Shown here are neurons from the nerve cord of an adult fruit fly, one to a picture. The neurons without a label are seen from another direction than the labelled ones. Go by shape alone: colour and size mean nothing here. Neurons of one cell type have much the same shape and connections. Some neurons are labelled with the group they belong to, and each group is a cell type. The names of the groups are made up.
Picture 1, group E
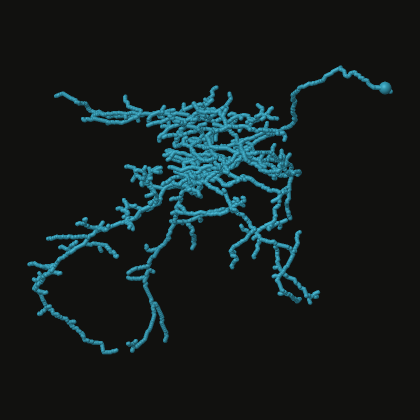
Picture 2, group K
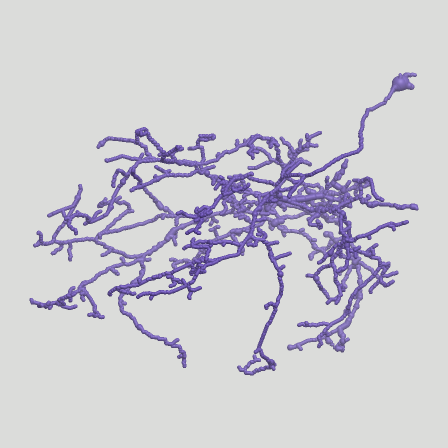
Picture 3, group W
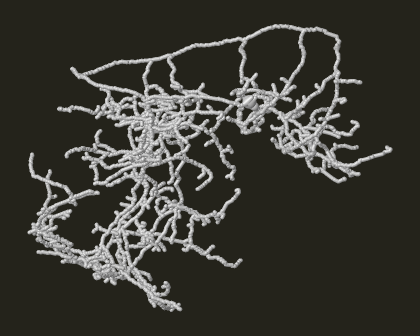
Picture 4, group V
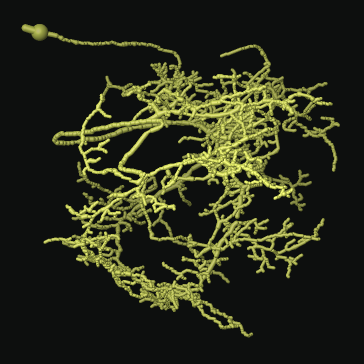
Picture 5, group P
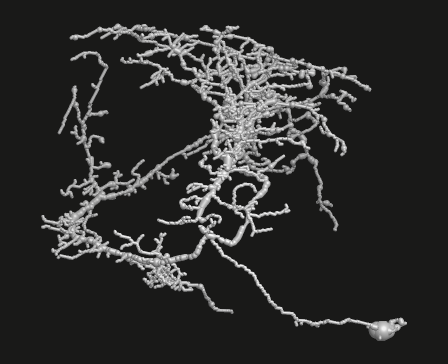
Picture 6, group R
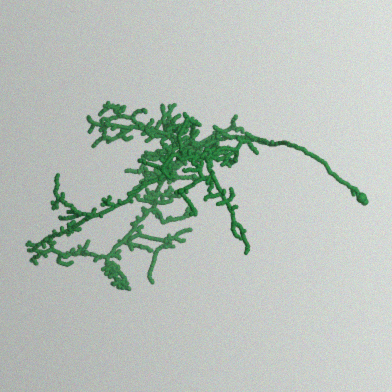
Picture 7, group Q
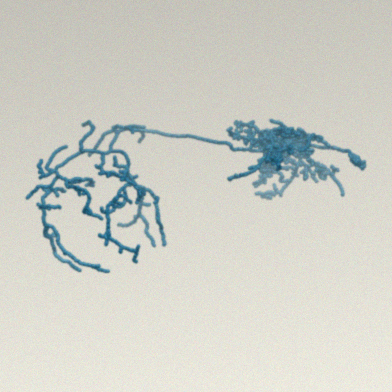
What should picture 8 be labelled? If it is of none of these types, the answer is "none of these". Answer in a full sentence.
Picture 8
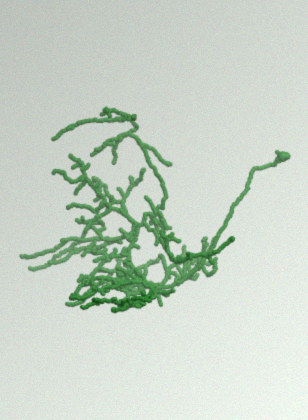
It belongs to none of these.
